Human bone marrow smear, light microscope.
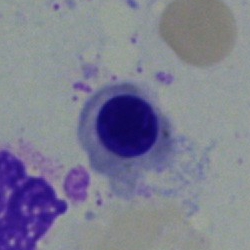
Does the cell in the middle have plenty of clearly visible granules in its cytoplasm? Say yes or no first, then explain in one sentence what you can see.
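No. The cytoplasm shows no granules.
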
